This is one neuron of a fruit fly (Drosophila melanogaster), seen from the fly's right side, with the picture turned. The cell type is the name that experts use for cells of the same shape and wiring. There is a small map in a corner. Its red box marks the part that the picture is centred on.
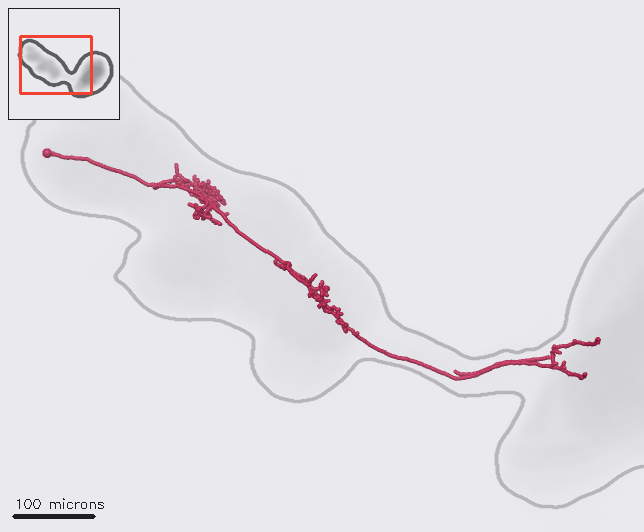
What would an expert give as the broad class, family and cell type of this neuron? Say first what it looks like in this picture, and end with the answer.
Its cell body lies at the upper left of the picture. From left to right in the picture it spans about 700 microns. It is an ascending neuron. The family is hemilineage 06B. Its cell type is AN06B048.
